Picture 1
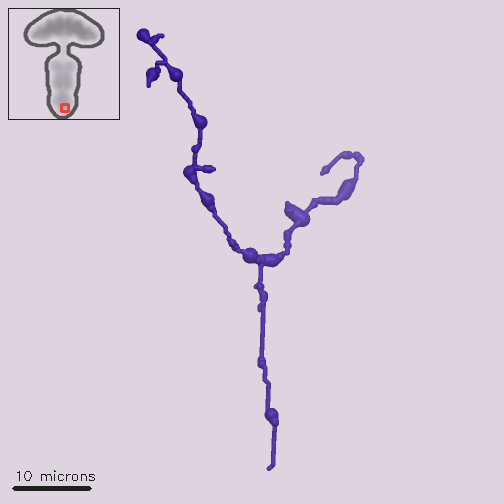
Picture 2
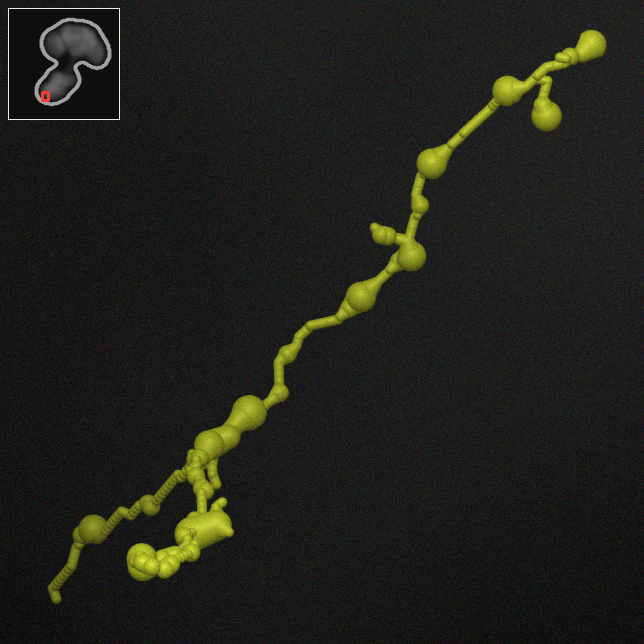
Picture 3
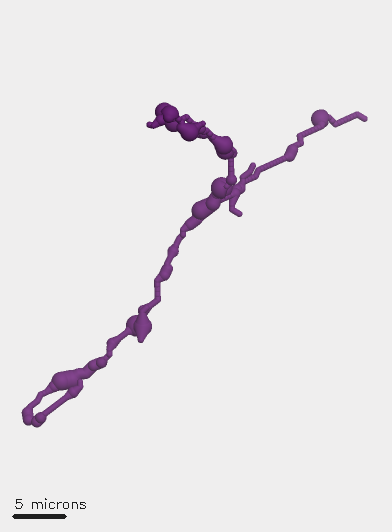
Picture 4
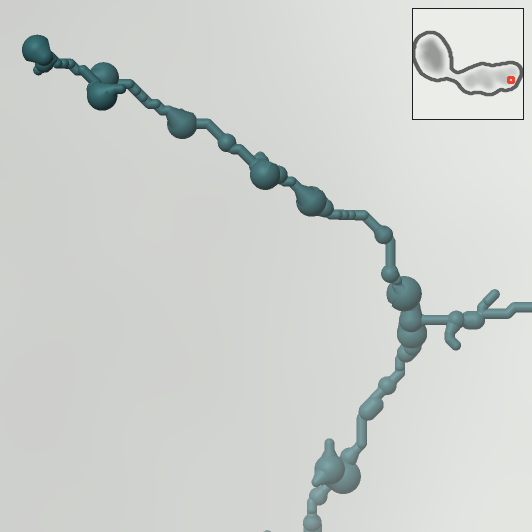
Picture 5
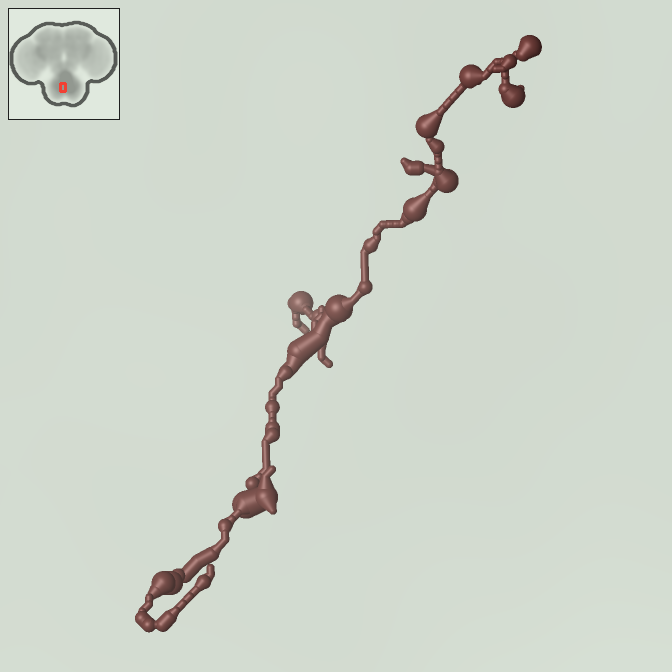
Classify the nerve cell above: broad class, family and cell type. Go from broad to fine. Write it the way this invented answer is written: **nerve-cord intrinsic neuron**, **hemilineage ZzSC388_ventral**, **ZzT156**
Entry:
**sensory neuron entering the nerve cord**, **class mechanosensory tactile**, **SNta39**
